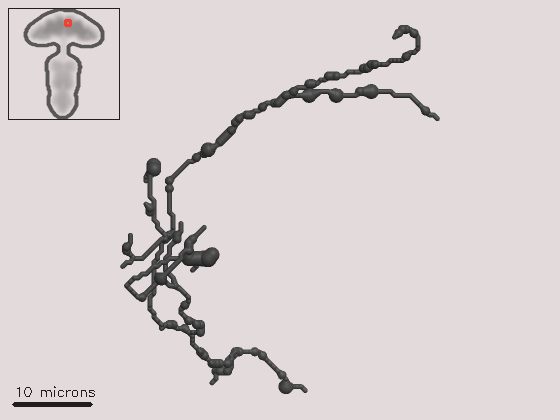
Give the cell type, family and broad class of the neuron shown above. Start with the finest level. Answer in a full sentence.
Type LB2c of class gustatory, a sensory neuron entering the brain.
